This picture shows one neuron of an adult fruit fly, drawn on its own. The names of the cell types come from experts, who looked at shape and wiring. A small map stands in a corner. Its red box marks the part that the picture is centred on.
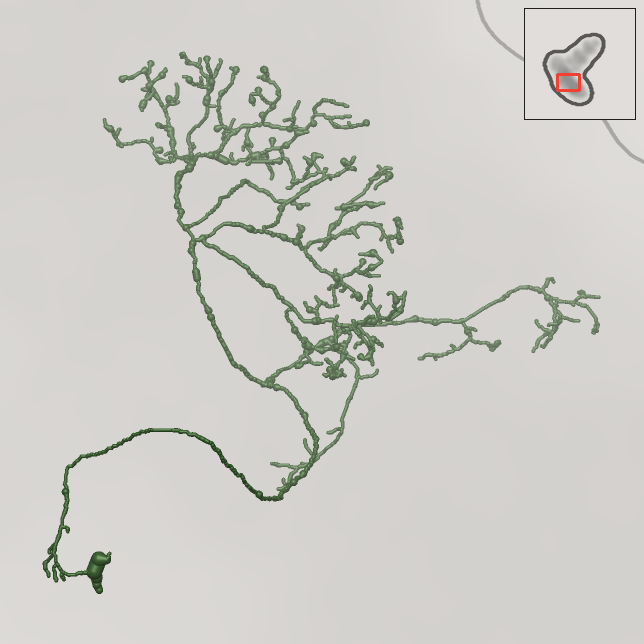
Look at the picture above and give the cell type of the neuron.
FB6O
